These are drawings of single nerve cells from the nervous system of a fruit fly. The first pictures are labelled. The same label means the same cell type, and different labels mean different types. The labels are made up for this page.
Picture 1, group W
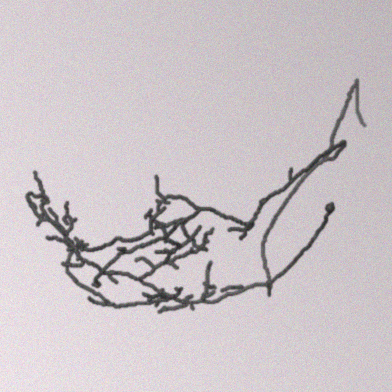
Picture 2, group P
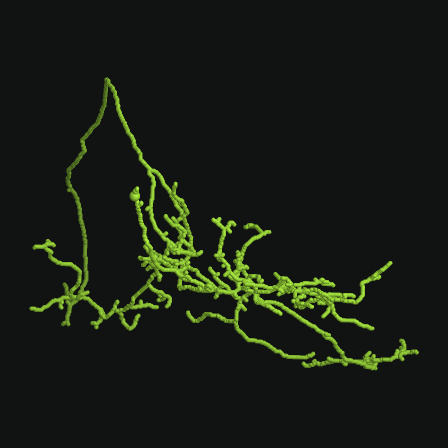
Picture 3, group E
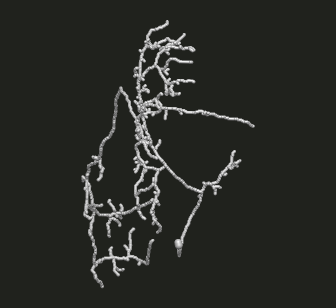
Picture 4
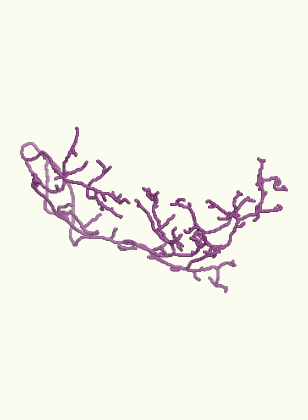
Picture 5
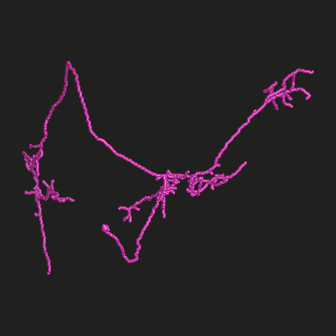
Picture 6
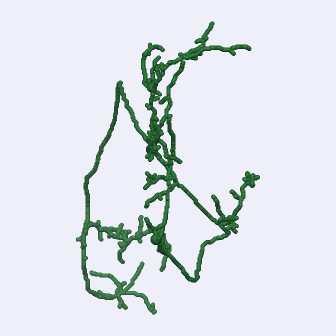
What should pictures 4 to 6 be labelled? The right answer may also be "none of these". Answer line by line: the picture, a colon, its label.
4: group W
5: none of these
6: group E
